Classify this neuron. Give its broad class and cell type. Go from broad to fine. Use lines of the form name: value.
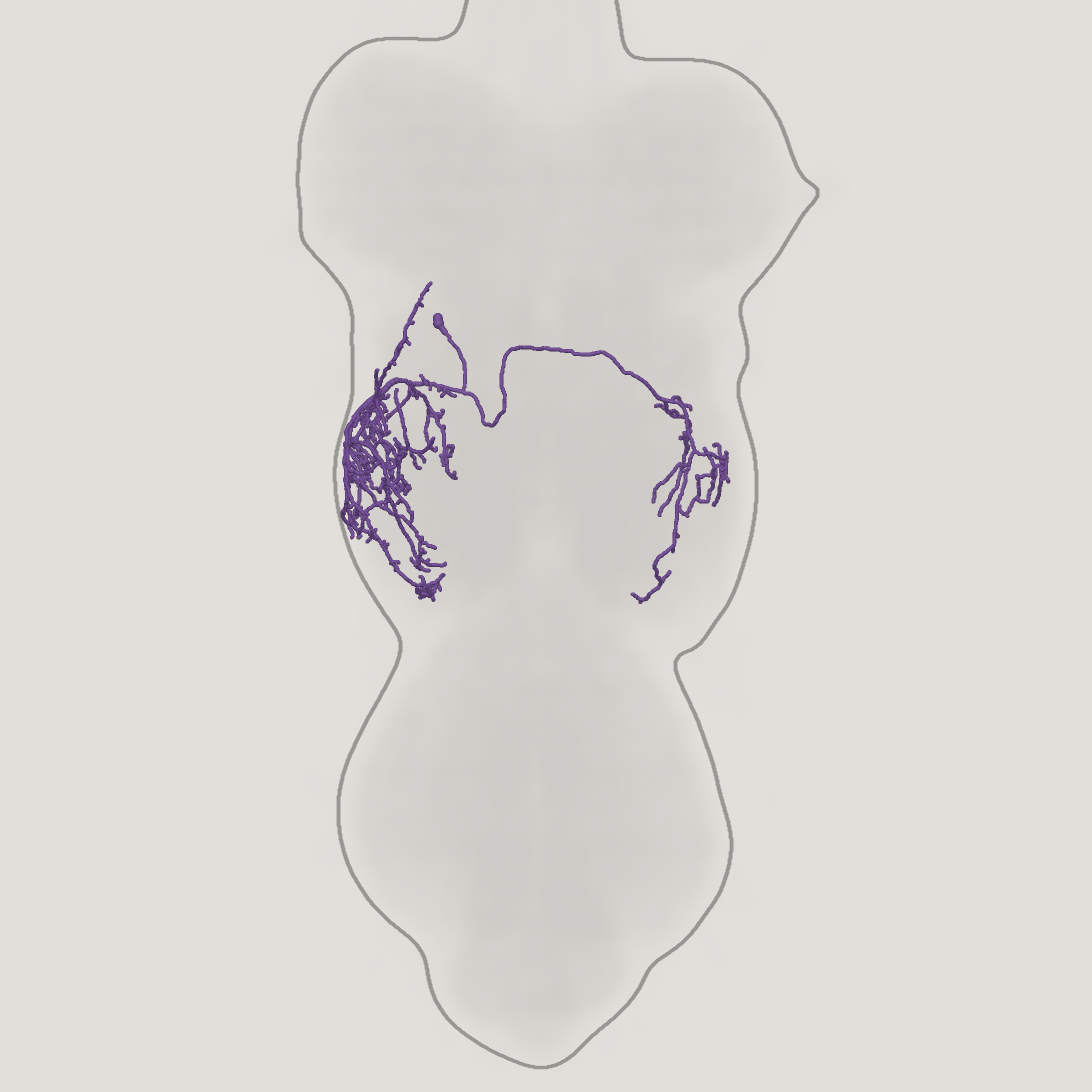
broad class: nerve-cord intrinsic neuron
cell type: INXXX083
